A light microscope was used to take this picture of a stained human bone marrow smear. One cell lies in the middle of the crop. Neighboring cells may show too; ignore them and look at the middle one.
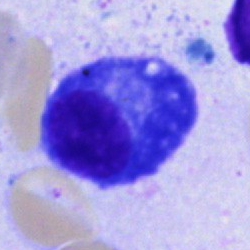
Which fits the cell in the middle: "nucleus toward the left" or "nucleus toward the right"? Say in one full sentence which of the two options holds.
The nucleus is placed toward the left, whether upper, middle or lower.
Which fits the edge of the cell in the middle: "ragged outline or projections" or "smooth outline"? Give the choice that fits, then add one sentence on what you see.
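Smooth outline. The cell outline is smoothly rounded-oval.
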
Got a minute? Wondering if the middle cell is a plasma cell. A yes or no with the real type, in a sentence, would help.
Yes, the cell in the middle is recognised as a plasma cell.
